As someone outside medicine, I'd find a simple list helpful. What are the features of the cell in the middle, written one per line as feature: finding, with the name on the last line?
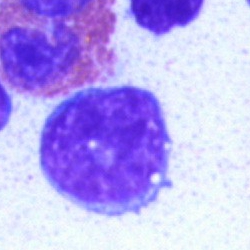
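Outline: roughly round
Chromatin: dark purple, mottled with lighter patches
Cytoplasm: no granules seen
Edge: small blunt projections at lower right
Name: lymphocyte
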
